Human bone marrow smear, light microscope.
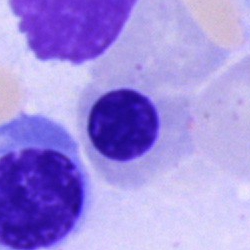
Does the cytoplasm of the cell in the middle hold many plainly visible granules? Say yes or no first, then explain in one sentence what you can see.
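No. The cytoplasm shows no granules.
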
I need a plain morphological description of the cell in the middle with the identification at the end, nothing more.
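Dense, very dark purple chromatin shows only slight clumping. The cytoplasm is pale greyish-lilac, with no vacuoles seen. Its outer edge is faint and poorly defined. This is an erythroblast.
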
